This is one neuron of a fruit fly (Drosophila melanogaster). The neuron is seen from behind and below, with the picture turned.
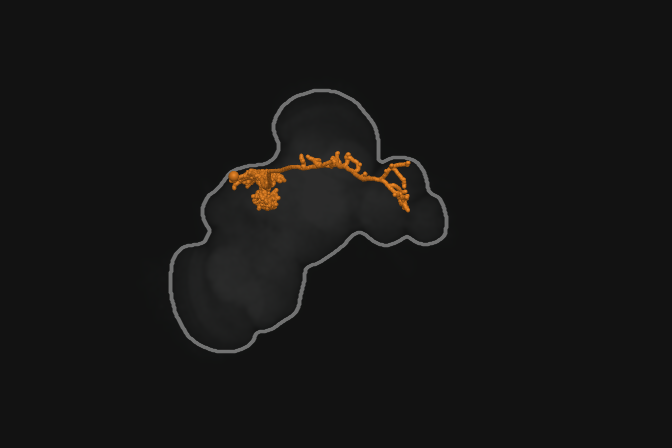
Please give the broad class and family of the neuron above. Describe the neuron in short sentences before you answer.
As drawn here it is more than twice as wide as it is tall. This is a descending neuron. Its family is DNg.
